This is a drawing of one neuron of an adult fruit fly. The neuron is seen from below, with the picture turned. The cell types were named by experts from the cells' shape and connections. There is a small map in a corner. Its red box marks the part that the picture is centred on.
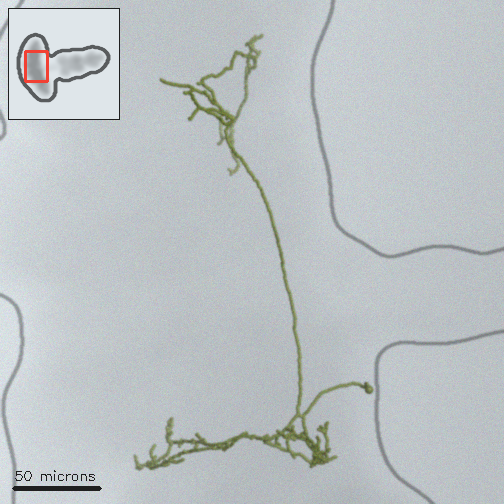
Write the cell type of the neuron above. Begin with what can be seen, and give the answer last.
It is in the brain and does not reach the nerve cord. The cell body can be seen at the lower right of the picture. From top to bottom in the picture it spans about 250 microns. This is a central-brain intrinsic neuron. Its cell type is CB3140.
